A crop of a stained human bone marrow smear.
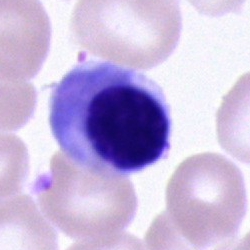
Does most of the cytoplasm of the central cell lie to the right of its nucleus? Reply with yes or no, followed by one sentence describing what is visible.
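No. The nucleus sits off-centre toward the right side of the cell.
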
